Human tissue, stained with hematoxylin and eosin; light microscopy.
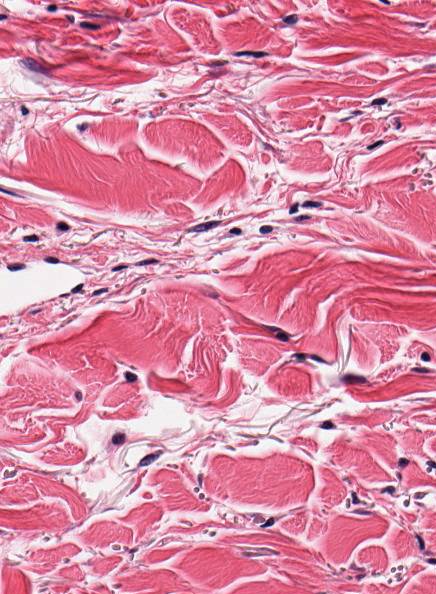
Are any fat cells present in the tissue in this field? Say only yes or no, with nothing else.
No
